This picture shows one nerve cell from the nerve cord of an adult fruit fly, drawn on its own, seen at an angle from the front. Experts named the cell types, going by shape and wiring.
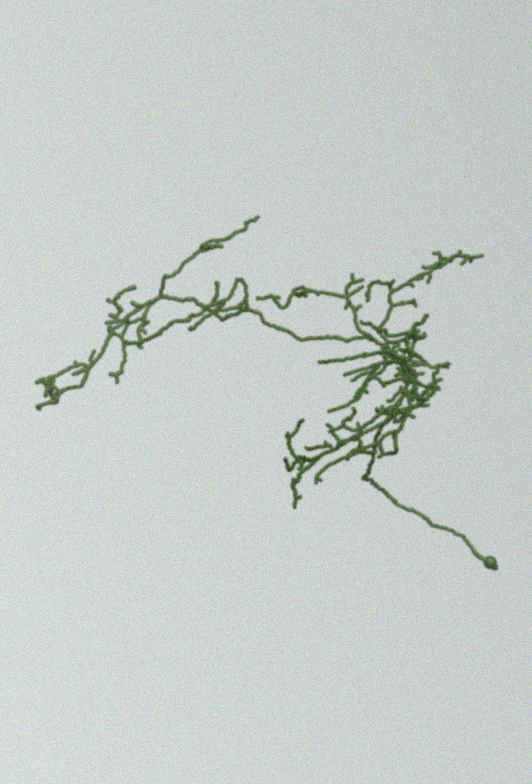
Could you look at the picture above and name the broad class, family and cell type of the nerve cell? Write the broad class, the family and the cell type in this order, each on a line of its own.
nerve-cord intrinsic neuron
hemilineage 06A
IN06A033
